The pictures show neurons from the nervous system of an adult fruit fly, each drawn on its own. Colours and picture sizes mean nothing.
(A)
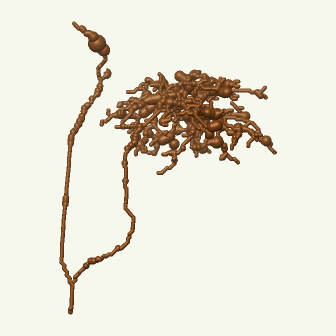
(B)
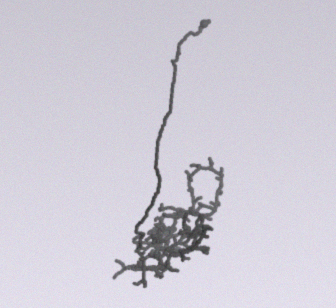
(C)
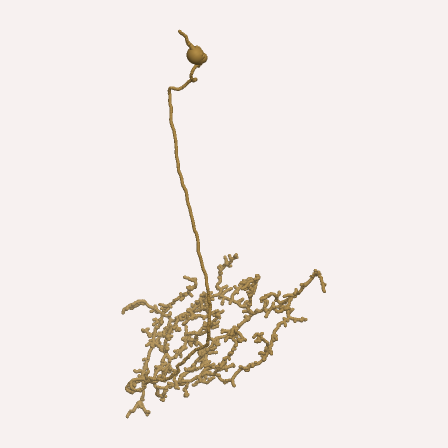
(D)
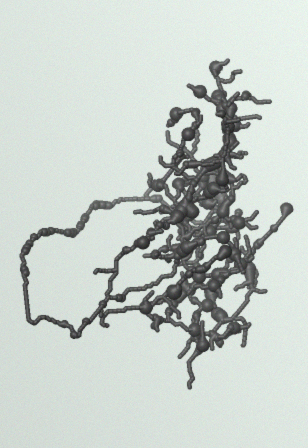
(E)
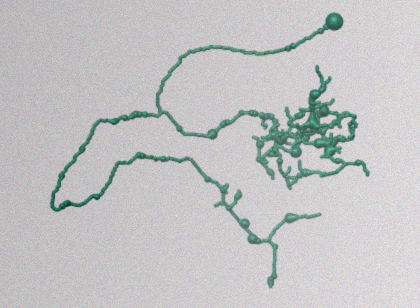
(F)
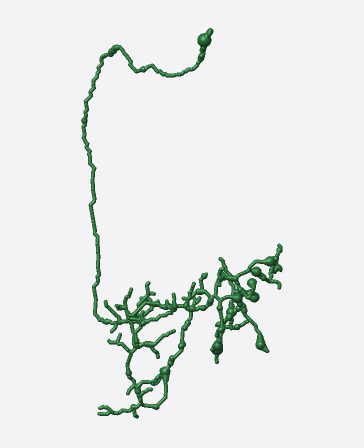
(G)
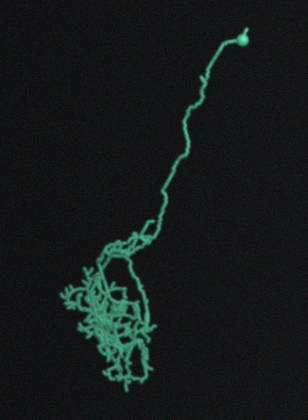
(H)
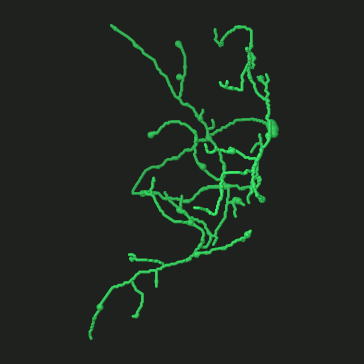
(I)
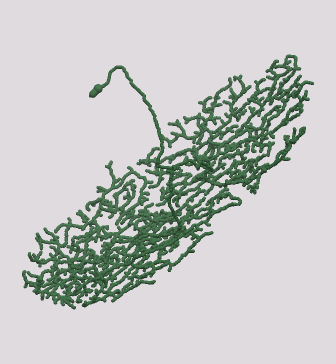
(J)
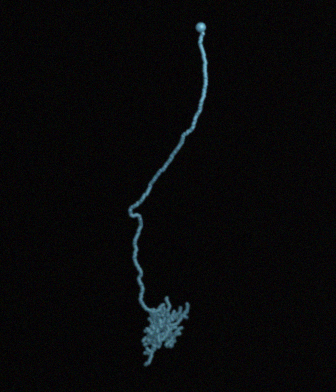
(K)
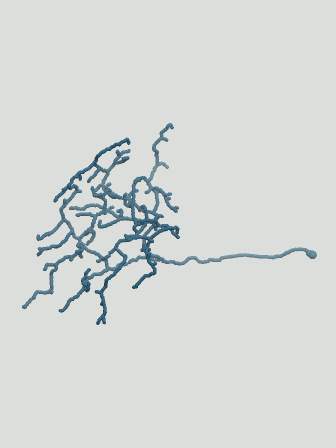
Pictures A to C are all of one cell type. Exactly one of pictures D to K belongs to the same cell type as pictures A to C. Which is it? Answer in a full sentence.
The neuron in picture D is of the same cell type.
